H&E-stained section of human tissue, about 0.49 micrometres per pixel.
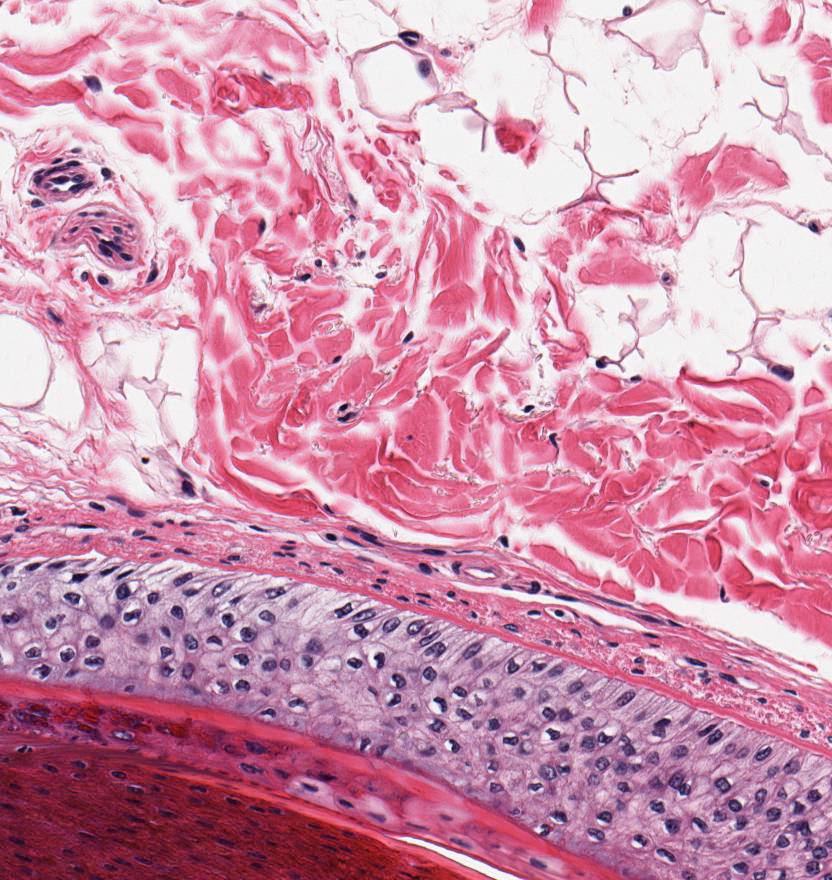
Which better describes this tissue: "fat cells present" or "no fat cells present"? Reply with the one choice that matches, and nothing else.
Fat cells present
